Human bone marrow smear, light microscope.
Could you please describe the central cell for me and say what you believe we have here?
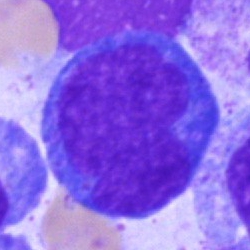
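Around the nucleus, the cytoplasm makes only a narrow rim, and that rim is deep blue. On the right side, just beside the nucleus, you can see a paler zone within it. Search the cytoplasm carefully and you will find neither granules nor vacuoles. This is a blast.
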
